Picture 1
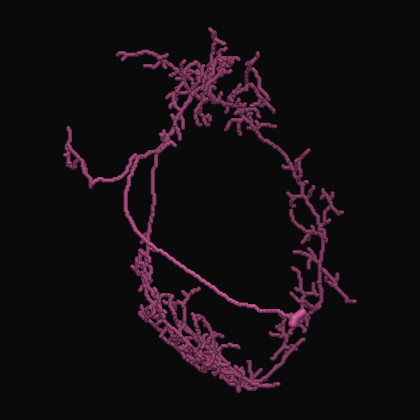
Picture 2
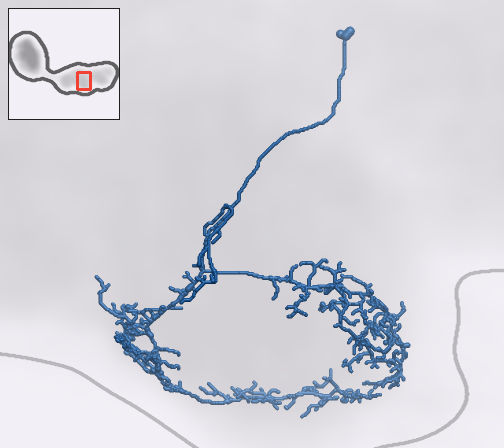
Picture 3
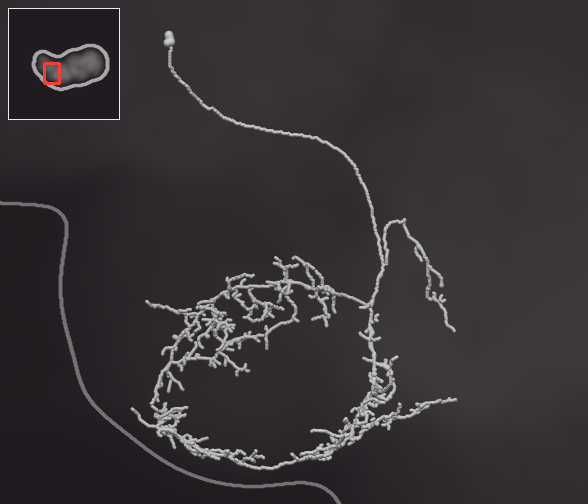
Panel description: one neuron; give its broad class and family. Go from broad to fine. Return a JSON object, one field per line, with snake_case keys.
{
 "broad_class": "nerve-cord intrinsic neuron",
 "family": "hemilineage 23B"
}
